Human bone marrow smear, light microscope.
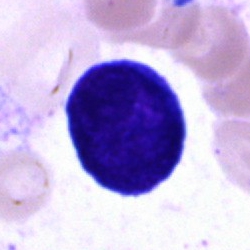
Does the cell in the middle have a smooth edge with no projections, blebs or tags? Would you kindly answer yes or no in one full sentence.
Yes, the cell does have a smooth edge free of projections, blebs or tags.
